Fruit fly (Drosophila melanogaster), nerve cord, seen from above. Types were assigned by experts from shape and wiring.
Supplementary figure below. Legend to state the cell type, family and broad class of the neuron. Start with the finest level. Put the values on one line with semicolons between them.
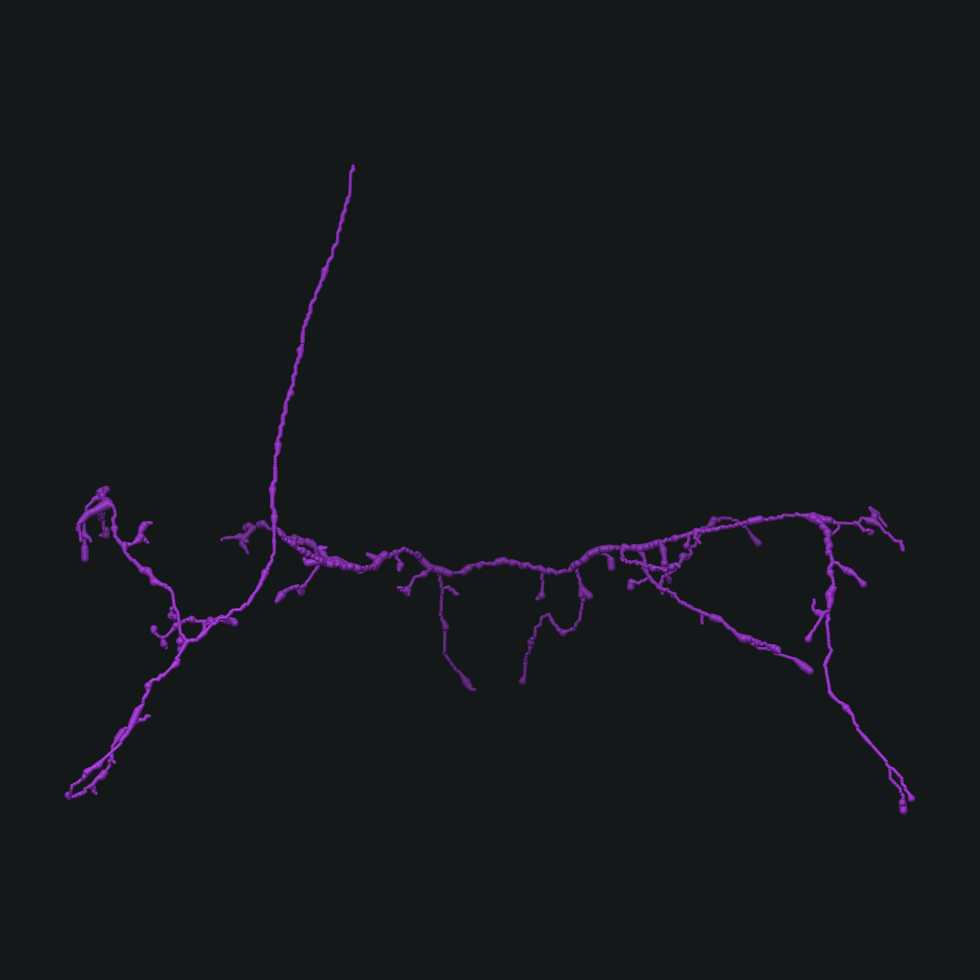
DNge022; DNge; descending neuron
